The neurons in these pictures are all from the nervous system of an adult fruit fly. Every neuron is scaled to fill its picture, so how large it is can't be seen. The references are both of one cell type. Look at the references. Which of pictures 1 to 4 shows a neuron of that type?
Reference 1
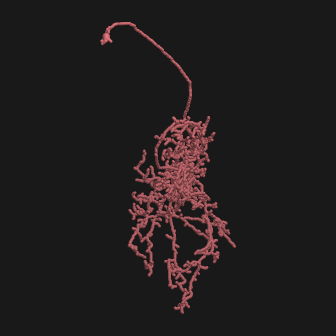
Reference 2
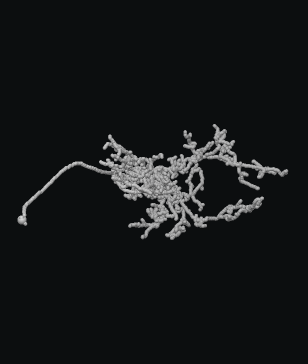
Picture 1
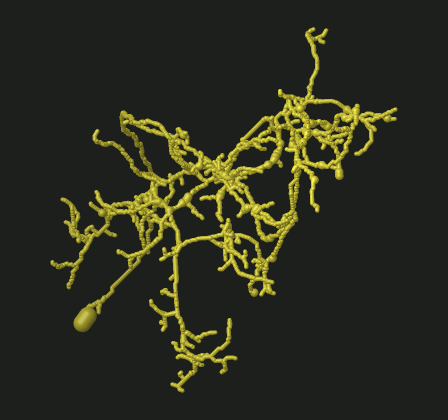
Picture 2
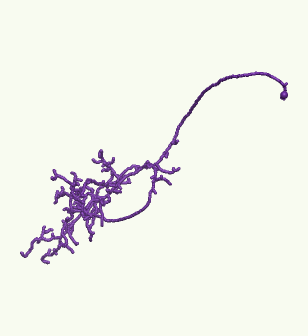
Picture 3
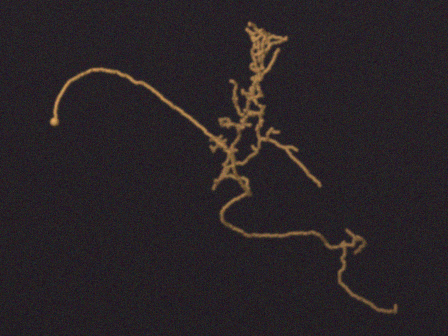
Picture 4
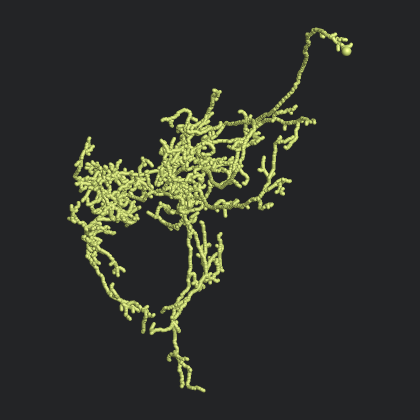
Picture 4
